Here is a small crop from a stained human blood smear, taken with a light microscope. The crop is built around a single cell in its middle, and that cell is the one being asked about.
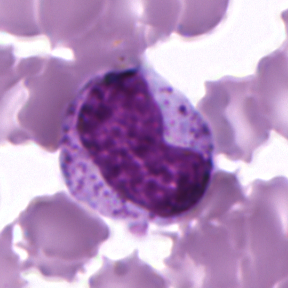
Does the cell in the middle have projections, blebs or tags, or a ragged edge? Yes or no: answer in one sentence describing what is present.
No, the outline of this cell is smooth and free of projections.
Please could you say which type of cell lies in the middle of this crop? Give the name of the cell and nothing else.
metamyelocyte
